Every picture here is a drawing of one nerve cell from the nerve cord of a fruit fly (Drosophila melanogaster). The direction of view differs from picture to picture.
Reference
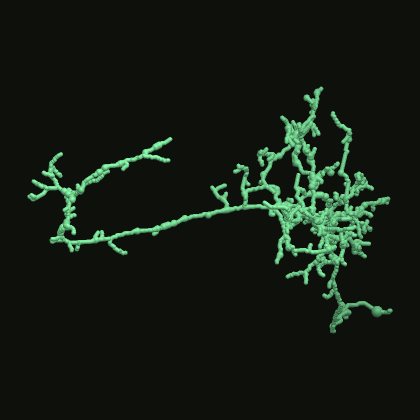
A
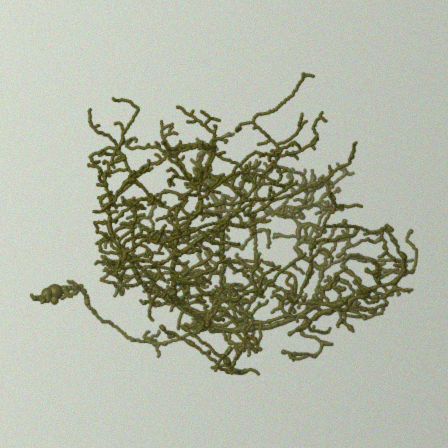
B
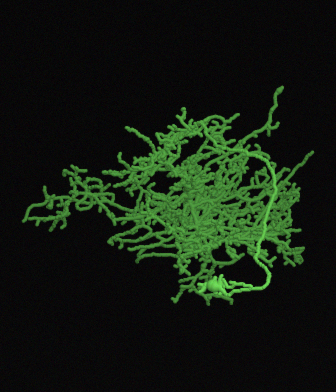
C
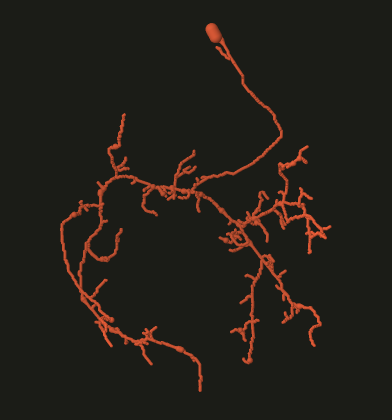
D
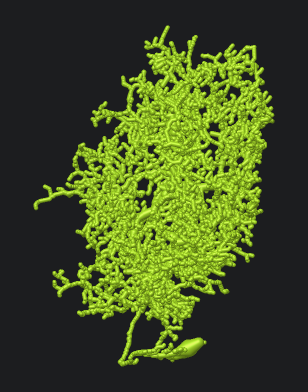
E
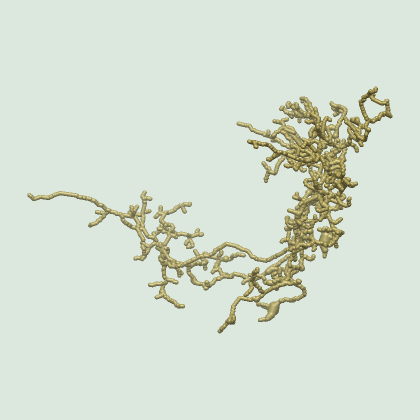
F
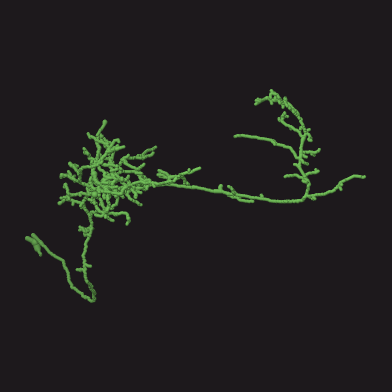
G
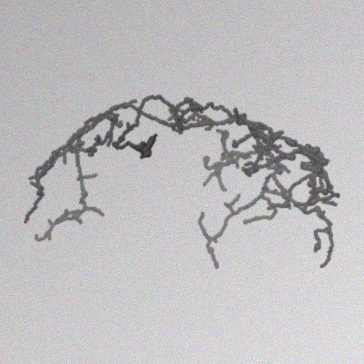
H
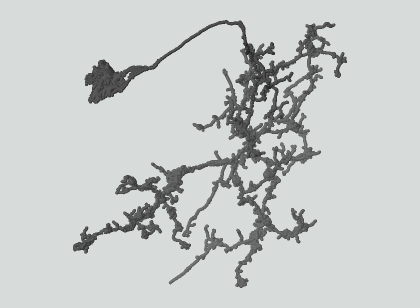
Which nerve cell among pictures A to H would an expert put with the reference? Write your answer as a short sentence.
The nerve cell in picture F is of the same cell type.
